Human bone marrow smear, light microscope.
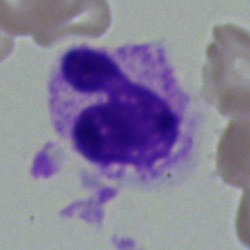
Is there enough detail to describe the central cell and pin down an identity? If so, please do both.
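Two lobes, joined by a narrower strand, make up the nucleus. The smaller lobe lies at the upper left, above the larger one. Its chromatin is dense and stains deep purple. The outline of the cell is irregular and somewhat angular. This is a segmented neutrophil.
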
